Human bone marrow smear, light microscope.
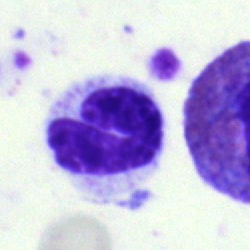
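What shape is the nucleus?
Bent into a curved, horseshoe-like band, with a notch at its upper left.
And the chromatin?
Dense, dark purple, coarsely clumped.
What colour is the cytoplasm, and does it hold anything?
Pale pinkish-lilac rather than blue, with fine granules of the same shade scattered through it.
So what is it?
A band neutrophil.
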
